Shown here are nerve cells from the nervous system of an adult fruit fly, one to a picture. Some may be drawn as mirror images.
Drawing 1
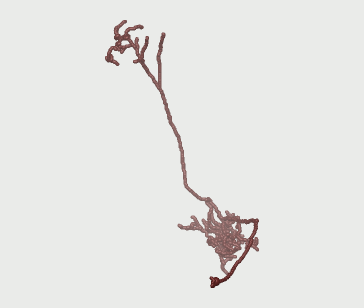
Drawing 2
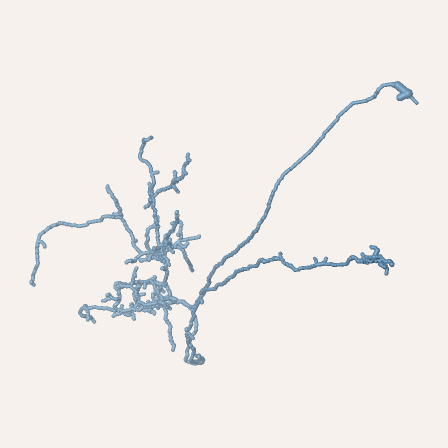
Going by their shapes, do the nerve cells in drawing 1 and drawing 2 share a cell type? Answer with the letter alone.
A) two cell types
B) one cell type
A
